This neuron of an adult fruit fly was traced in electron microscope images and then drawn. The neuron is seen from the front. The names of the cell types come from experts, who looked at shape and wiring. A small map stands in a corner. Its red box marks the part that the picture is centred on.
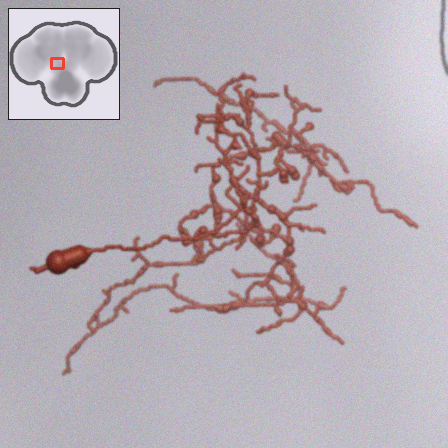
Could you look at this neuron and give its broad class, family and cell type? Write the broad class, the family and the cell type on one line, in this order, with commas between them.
central-brain intrinsic neuron, hemilineage TRdl_b, GNG396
